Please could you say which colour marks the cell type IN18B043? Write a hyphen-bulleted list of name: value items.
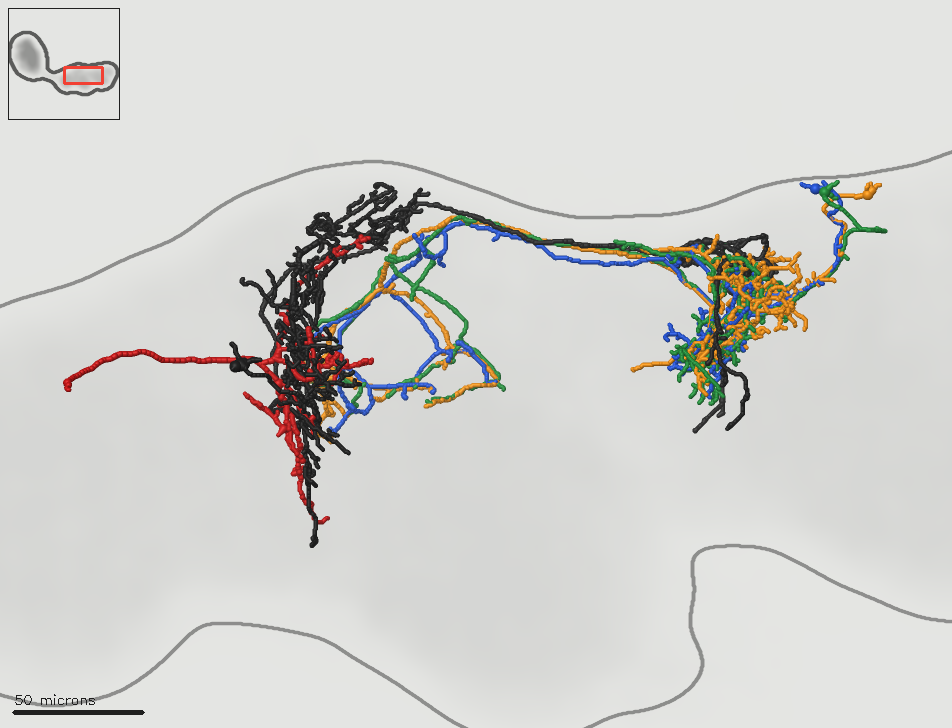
- colour: orange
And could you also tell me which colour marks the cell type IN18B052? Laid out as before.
- colour: blue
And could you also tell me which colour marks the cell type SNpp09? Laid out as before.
- colour: red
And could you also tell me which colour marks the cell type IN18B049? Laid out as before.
- colour: green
